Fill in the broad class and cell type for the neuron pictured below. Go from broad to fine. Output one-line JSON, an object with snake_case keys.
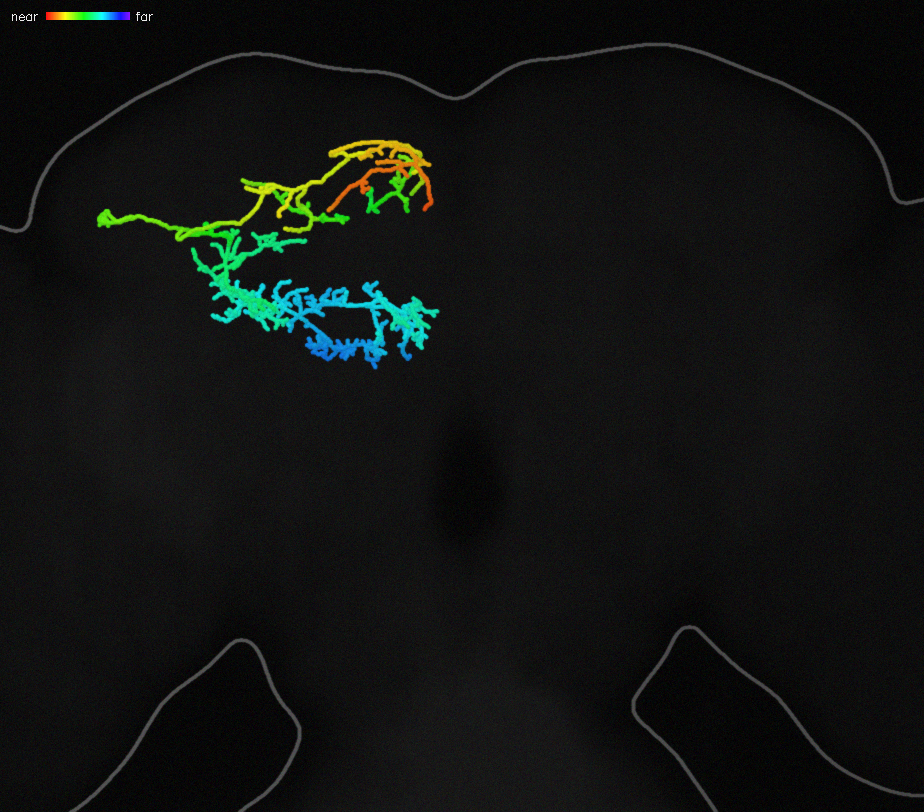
{"broad_class": "central-brain intrinsic neuron", "cell_type": "SMP040"}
